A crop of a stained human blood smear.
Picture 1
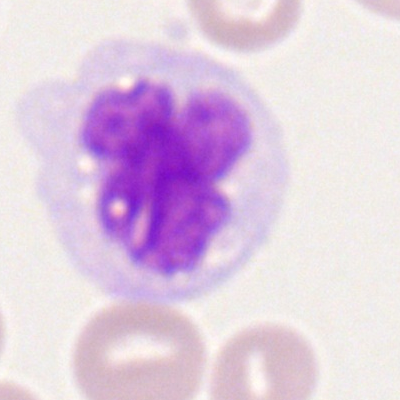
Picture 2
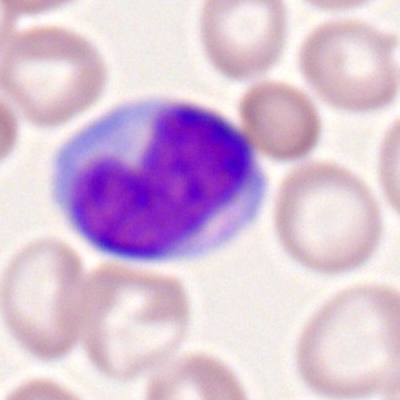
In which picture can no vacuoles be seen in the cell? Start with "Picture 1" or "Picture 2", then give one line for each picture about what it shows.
Picture 2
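In picture 1: A few tiny clear spots lie in the cytoplasm close to the edge of the nucleus.
In picture 2: No clear vacuoles are seen in the cytoplasm.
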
